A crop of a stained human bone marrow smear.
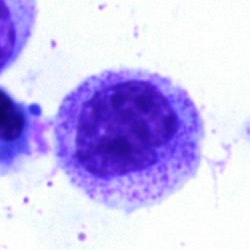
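Myelocyte, the central cell in this bone marrow smear. Notice how the nucleus fills most of the cell, leaving a moderate rim of cytoplasm. Look below the nucleus: the rim is wider there than above it. Many small purple granules are scattered throughout the cytoplasm, and between them the cytoplasm is a pale lilac-blue.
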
